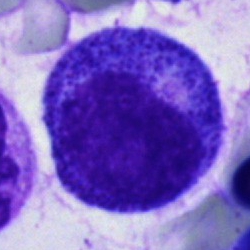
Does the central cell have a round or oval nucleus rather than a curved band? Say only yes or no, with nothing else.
Yes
